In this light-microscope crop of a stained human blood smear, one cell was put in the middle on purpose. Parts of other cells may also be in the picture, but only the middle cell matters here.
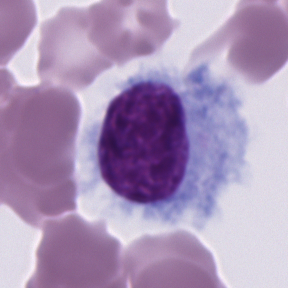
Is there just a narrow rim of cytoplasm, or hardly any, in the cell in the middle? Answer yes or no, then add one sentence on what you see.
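No. The cytoplasm is abundant relative to the nucleus.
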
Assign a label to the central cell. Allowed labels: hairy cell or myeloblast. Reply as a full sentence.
The cell centred in this crop is categorized as a hairy cell.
